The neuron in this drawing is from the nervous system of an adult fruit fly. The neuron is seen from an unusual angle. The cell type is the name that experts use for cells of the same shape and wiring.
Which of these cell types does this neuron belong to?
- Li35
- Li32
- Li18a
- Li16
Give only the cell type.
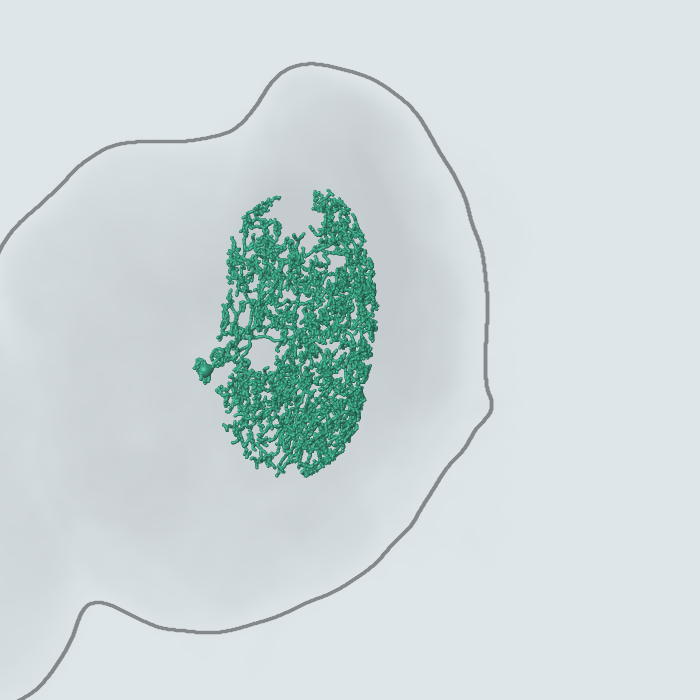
Li16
